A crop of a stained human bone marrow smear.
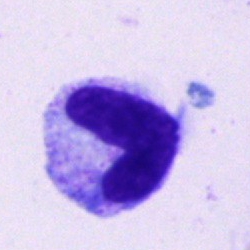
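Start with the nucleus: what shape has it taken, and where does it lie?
It's bent into a V with the notch opening toward the left, and it sits toward the upper right part of the cell.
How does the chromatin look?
Dark purple and dense throughout.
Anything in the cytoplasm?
Fine pinkish-purple granules, scattered about.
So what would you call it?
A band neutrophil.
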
